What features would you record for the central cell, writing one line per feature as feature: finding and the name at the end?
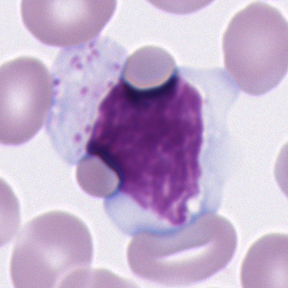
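Nucleus: a single unsegmented mass
Cytoplasm colour: pale blue-grey
Widest cytoplasm: left side of the nucleus
Granules: small, reddish-purple, scattered on the left side
Cell: large granular lymphocyte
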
